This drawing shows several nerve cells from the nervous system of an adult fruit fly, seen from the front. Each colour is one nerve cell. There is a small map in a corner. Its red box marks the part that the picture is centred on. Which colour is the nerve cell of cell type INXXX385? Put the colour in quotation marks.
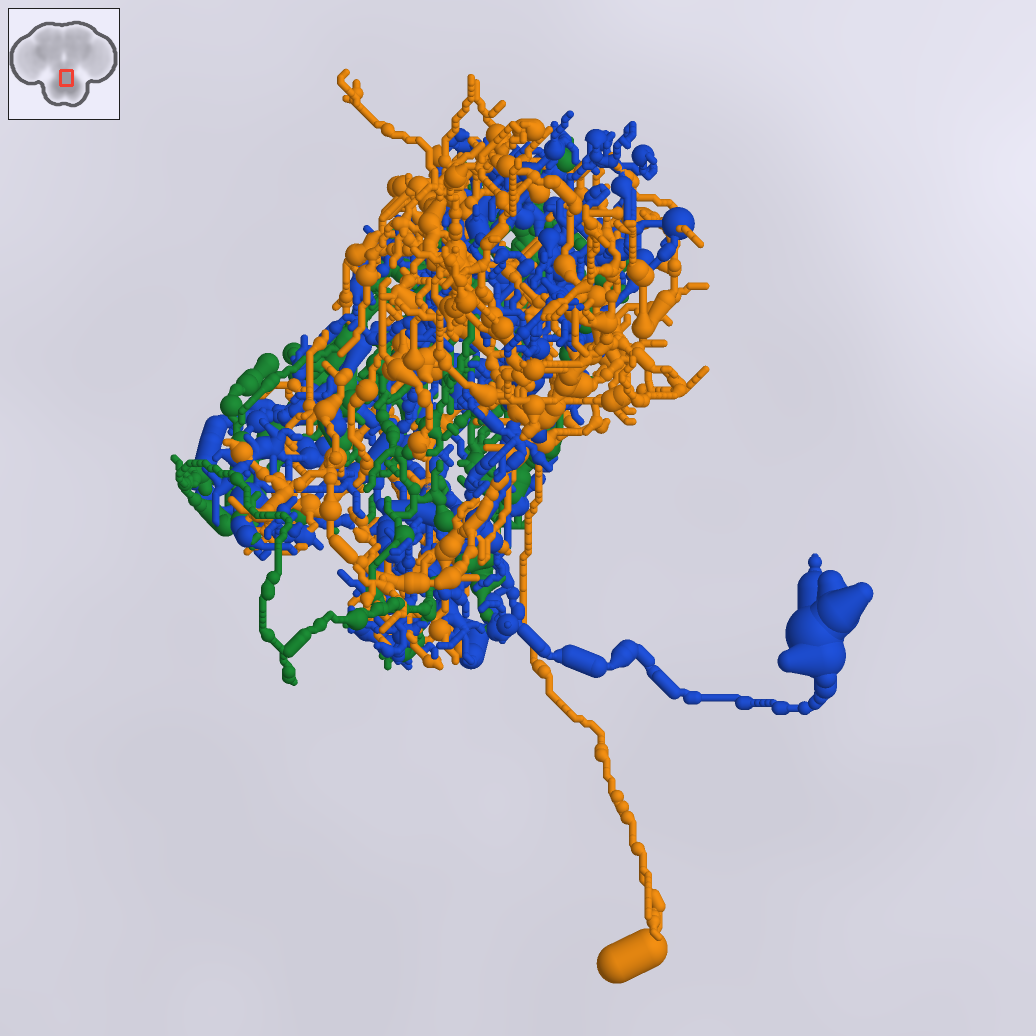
"orange"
